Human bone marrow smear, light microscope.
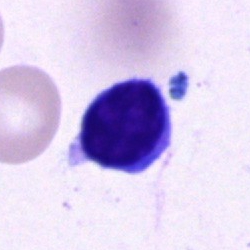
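Lymphocyte, the cell in the middle of this stained bone marrow smear. Its visible cytoplasm is blue, and I notice the rim is widest along the lower right edge. Looking closely, I find no granules in it. There is also a small pale lilac bleb jutting from the lower left edge.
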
